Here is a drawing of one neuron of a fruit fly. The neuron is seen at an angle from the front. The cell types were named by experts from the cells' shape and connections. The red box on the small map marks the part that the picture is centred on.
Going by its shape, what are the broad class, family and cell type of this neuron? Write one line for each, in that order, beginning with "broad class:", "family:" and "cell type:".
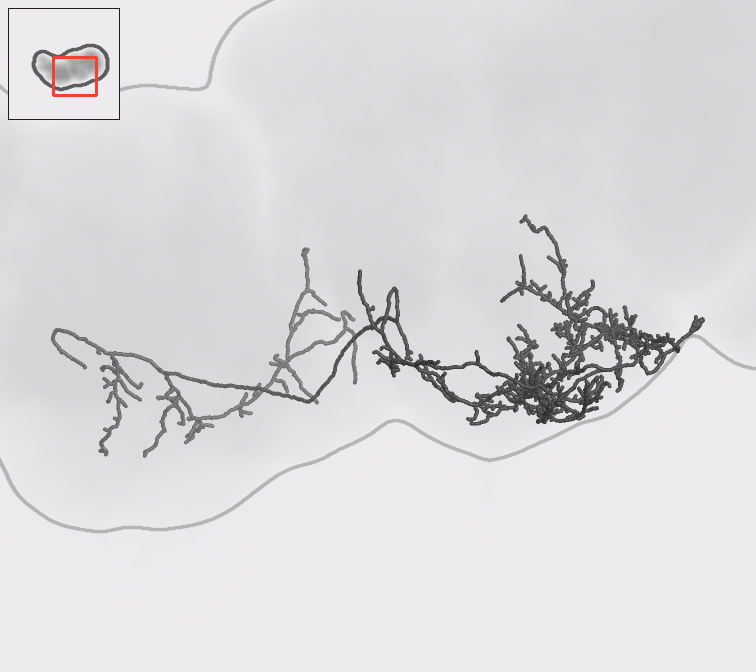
broad class: descending neuron
family: DNge
cell type: DNge022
